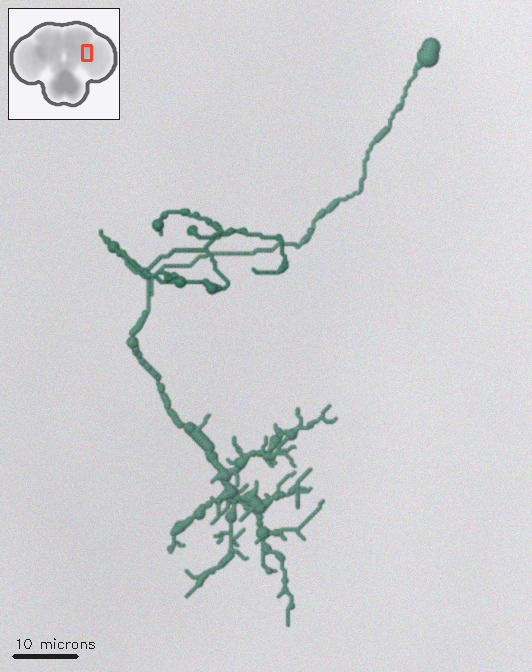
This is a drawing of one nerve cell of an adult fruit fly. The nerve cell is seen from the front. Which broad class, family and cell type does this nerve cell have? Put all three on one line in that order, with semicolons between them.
visual projection neuron; hemilineage VPNp2; LC18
